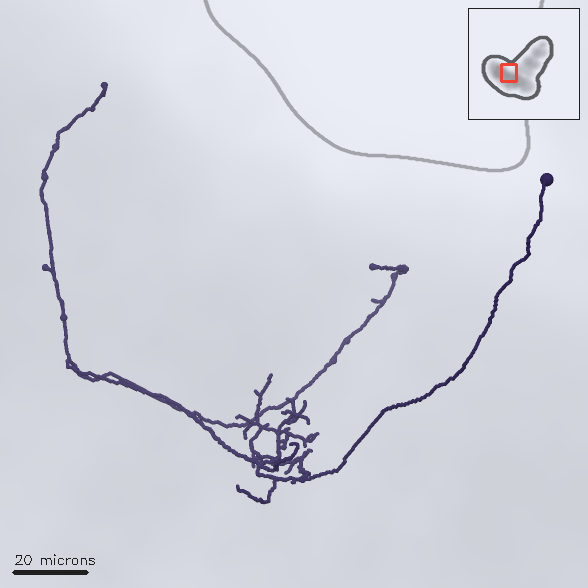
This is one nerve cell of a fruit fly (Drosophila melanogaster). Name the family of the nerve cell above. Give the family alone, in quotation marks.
"class CX"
